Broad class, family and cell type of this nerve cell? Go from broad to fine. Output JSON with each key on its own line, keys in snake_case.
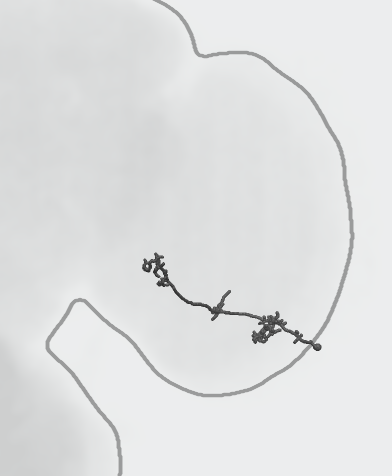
{
 "broad_class": "optic-lobe intrinsic neuron",
 "family": "TmY",
 "cell_type": "TmY17"
}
